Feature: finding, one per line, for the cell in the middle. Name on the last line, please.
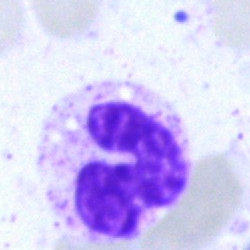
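Nucleus: two lobes, split by a cleft coming in from the left
Chromatin: dark purple, coarsely clumped
Granules: fine, pinkish-purple, scattered through the cytoplasm
Vacuoles: yes, a few small clear ones, upper left of the cytoplasm
Name: band neutrophil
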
